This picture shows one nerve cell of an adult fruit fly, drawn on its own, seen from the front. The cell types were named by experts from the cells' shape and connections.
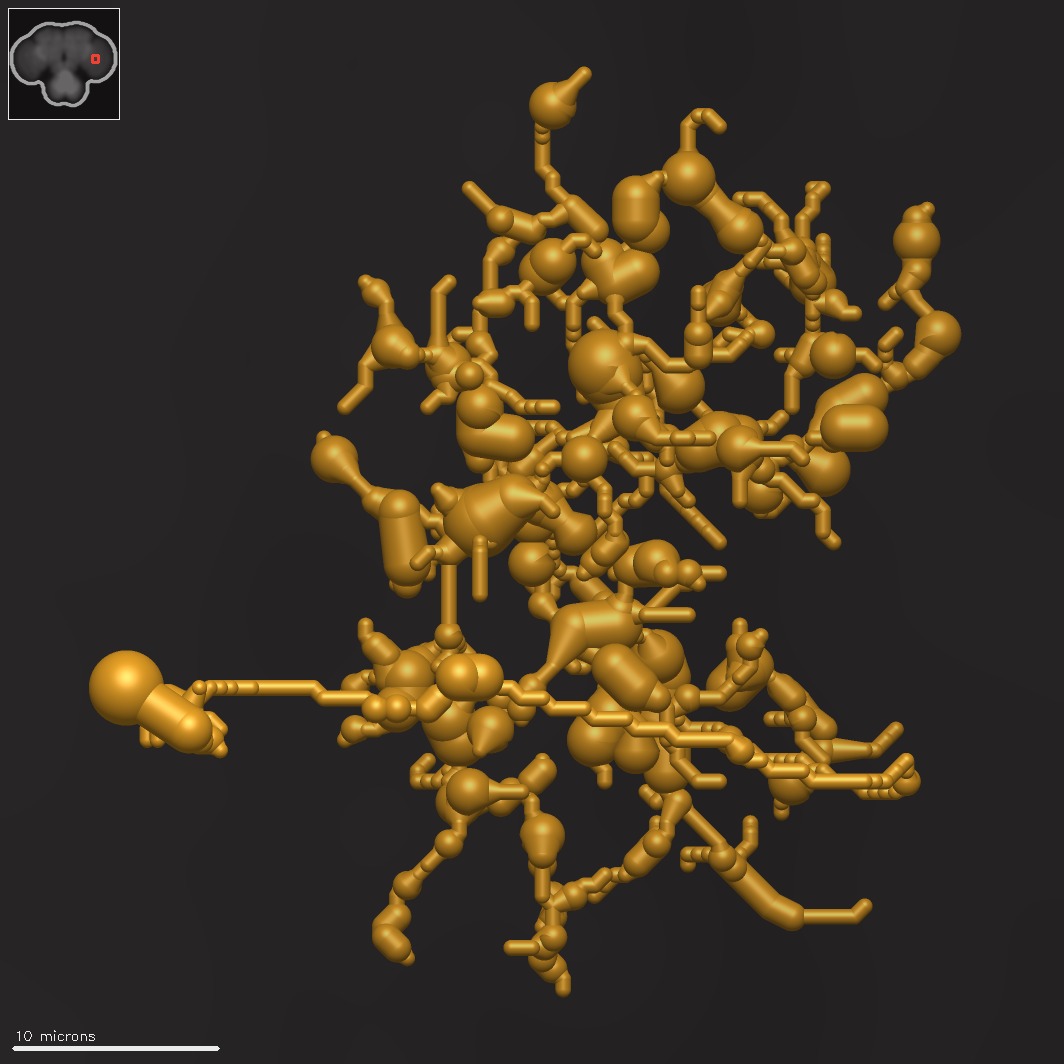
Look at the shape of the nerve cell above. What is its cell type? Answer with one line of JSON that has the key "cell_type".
{"cell_type": "Dm12"}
